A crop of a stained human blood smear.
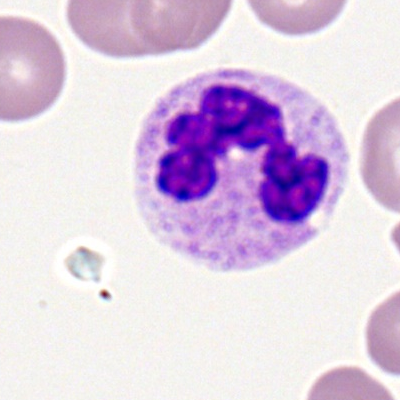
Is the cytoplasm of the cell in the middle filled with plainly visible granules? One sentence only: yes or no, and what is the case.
Yes, many granules are seen in the cytoplasm of this cell.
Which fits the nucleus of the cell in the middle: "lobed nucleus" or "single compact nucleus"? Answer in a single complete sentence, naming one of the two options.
What the nucleus of this cell shows is division into segments.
